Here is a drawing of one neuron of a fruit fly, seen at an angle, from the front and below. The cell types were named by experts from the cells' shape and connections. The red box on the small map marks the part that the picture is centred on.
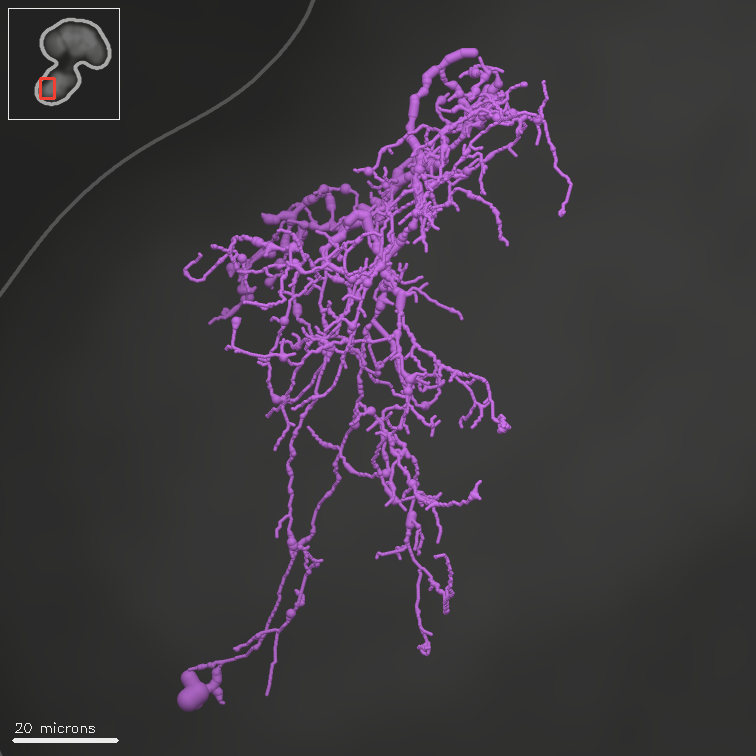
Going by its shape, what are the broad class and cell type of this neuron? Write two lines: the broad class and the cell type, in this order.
nerve-cord intrinsic neuron
INXXX402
